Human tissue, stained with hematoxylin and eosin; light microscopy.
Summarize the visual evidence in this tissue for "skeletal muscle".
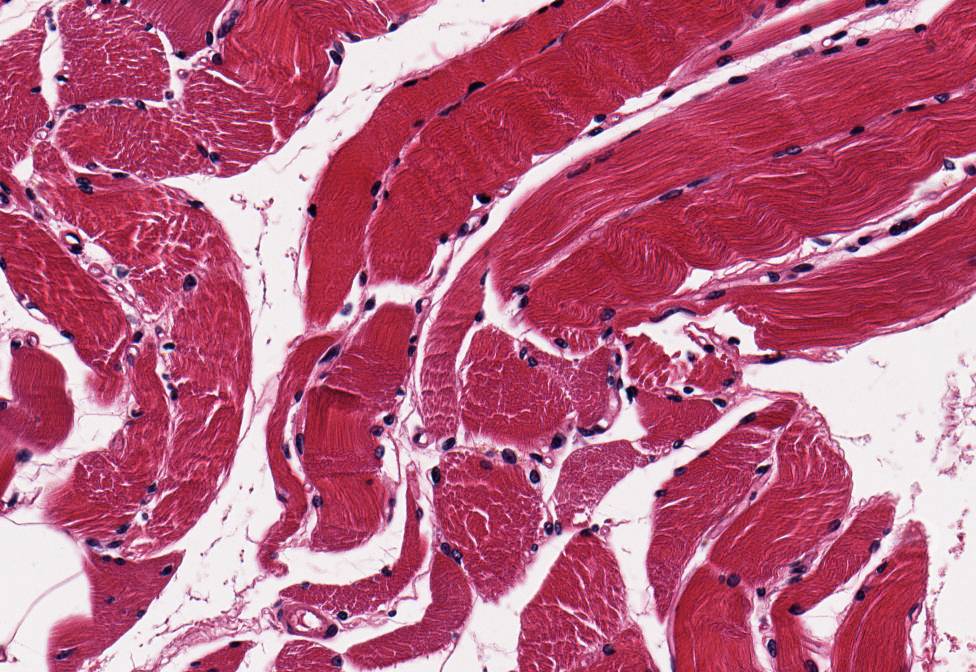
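First, plane of section: the fibres of this skeletal muscle run lengthwise across the upper right and are cut transversely or obliquely in the lower middle and left. Second, nuclei: dark and flattened, they lie at the fibre edges rather than in the centres, which goes with the name.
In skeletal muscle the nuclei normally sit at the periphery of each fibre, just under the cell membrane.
Third, each fibre cut lengthwise carries many nuclei spaced along it. Last, no fat cells appear anywhere in the field.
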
